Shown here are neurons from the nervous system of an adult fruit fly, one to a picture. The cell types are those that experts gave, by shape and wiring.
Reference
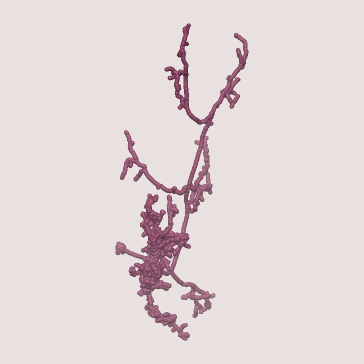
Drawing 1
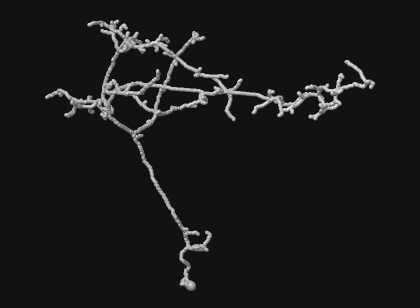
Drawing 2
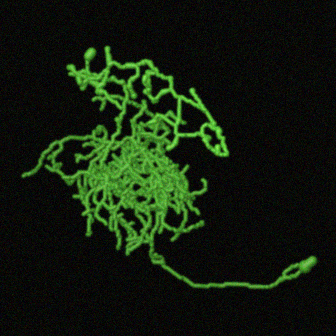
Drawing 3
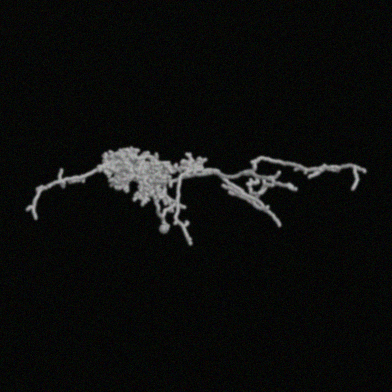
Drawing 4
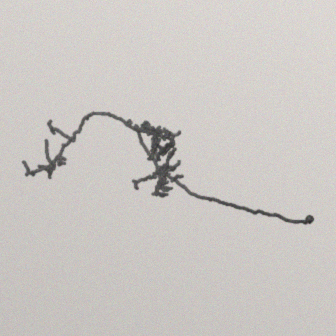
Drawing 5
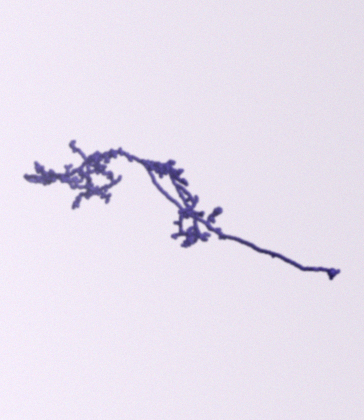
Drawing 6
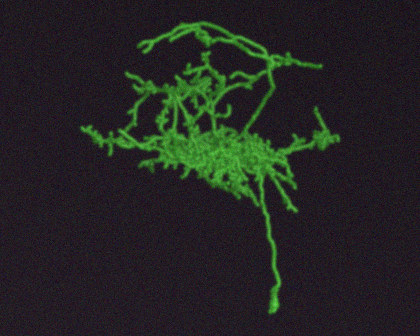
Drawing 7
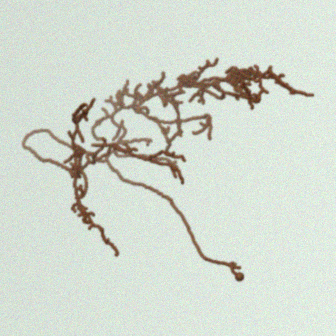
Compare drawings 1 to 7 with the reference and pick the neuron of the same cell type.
3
